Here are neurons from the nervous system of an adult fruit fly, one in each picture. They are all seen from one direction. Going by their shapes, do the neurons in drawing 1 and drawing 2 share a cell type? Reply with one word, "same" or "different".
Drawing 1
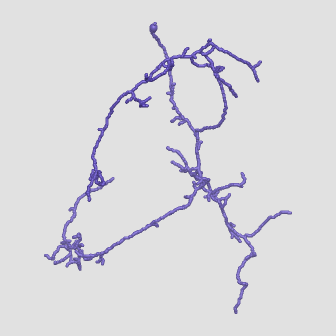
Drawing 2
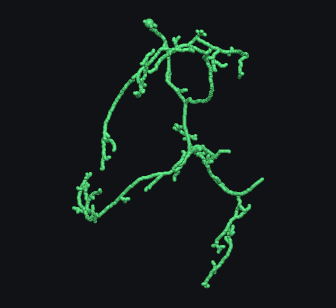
same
